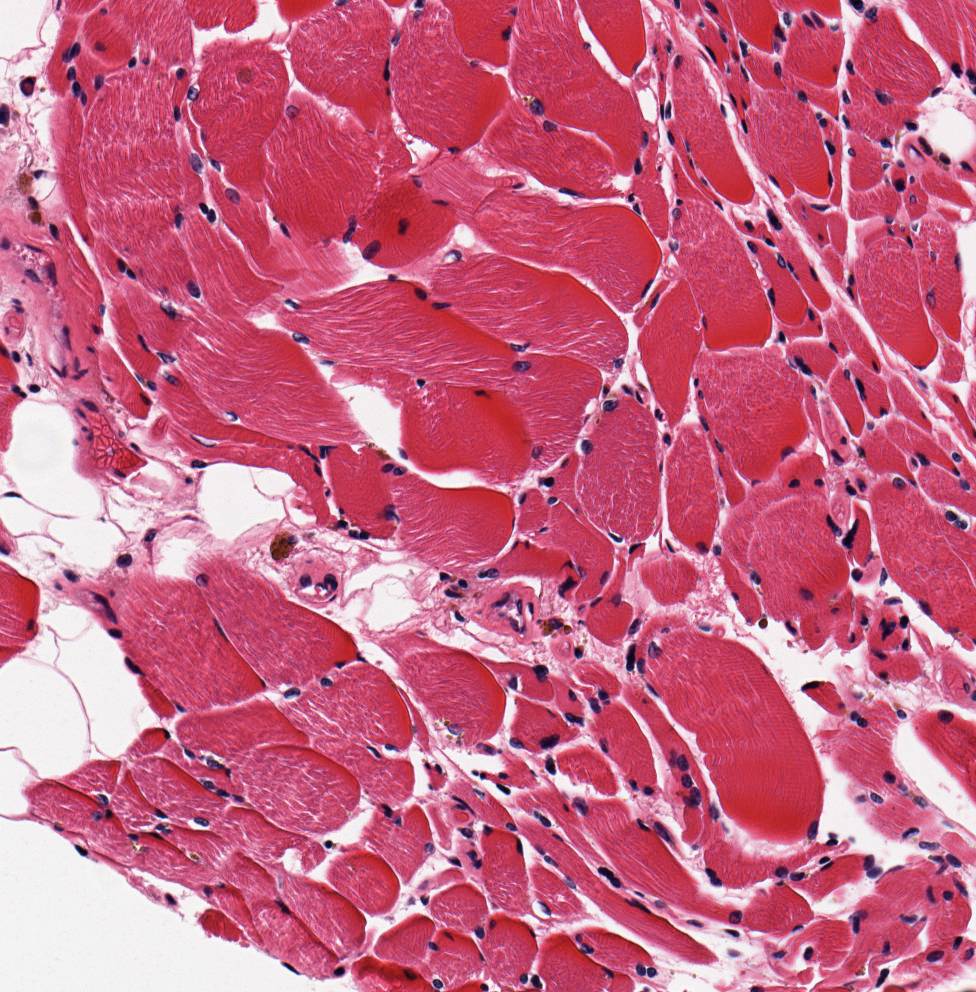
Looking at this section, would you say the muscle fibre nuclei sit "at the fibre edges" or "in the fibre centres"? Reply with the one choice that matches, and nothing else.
At the fibre edges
